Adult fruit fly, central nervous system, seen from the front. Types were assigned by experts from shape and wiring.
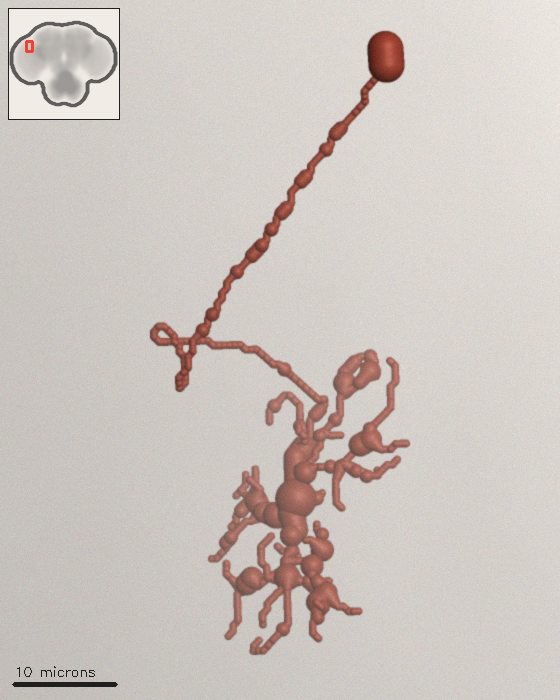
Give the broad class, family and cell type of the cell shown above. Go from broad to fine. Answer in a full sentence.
An optic-lobe intrinsic neuron of the Dm family, type Dm8b.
